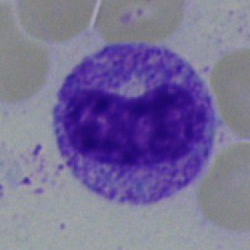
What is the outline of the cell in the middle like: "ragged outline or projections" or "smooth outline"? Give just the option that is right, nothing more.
Smooth outline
